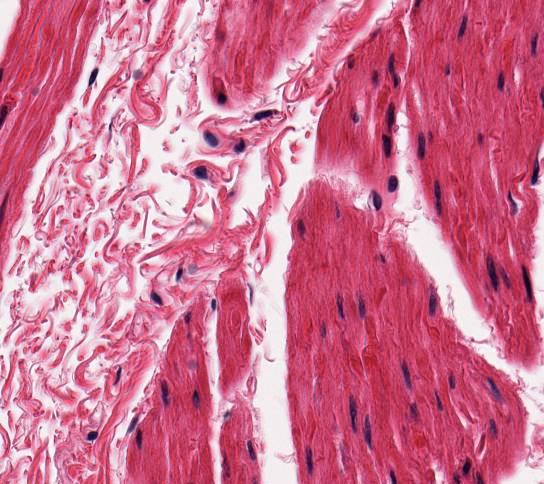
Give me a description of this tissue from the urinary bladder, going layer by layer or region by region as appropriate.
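Muscle bundles occupy right side and lower field; loose connective tissue upper left. Muscle cut longitudinally: long strands, not round profiles. Cytoplasm deeply eosinophilic, fine lengthwise fibrillar texture. Connective tissue, upper left: loose wavy pink collagen fibres, few nuclei.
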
